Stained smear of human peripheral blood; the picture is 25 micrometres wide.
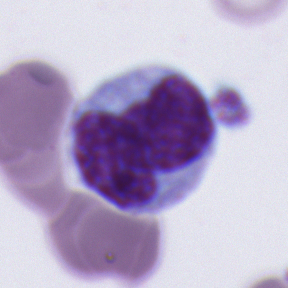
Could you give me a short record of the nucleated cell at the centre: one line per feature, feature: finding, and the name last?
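Nucleus: fills most of the cell
Chromatin: dark purple, coarsely clumped
Cytoplasm: pale greyish blue
Granules: no coarse dark ones seen
Name: monocyte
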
